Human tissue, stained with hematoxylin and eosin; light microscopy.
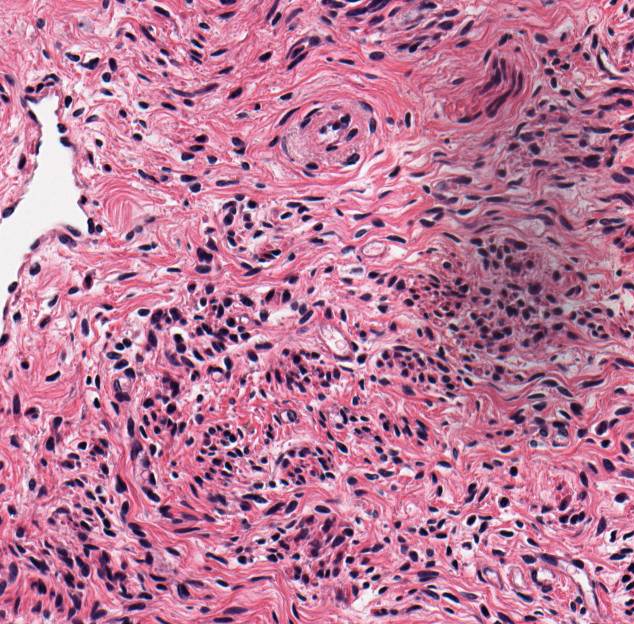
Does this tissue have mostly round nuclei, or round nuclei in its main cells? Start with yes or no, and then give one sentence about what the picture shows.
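No. Most nuclei are elongated, dark and tapered, some with a wavy outline.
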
